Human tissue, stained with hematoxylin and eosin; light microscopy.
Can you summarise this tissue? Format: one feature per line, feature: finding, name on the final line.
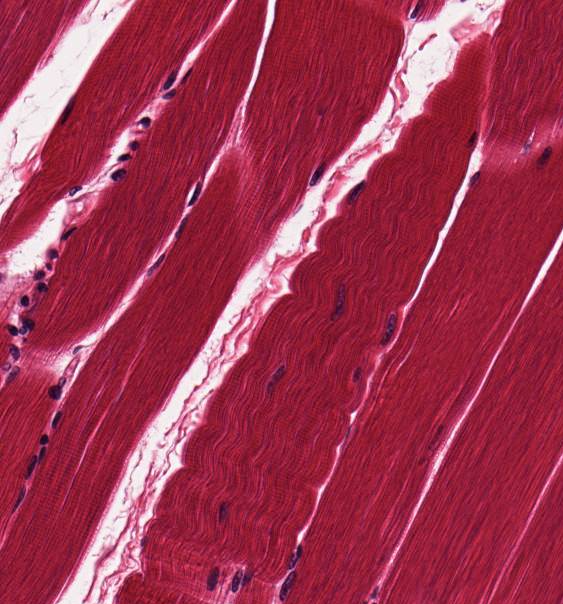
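Striations: fine, regular, running across the fibre width
Nuclei: dark, elongated, flattened, at the fibre edges, not central
Cytoplasm: deep, even eosinophilic red
Between fibres: thin wisps of pale pink connective tissue in the white clefts
Name: skeletal muscle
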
